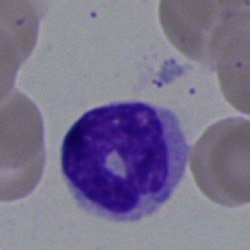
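Band neutrophil: notice the ring-shaped nucleus with a small pale hole near its centre. It fills most of the cell, and the chromatin is a deep dark purple. The rim of cytoplasm is wider on the right of the nucleus than on the left.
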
